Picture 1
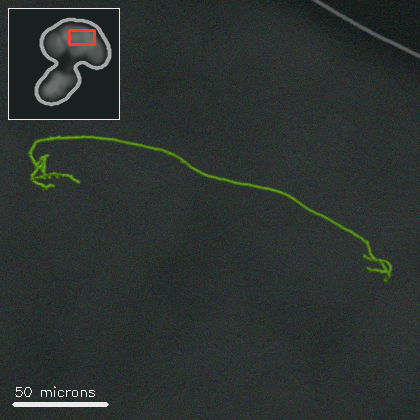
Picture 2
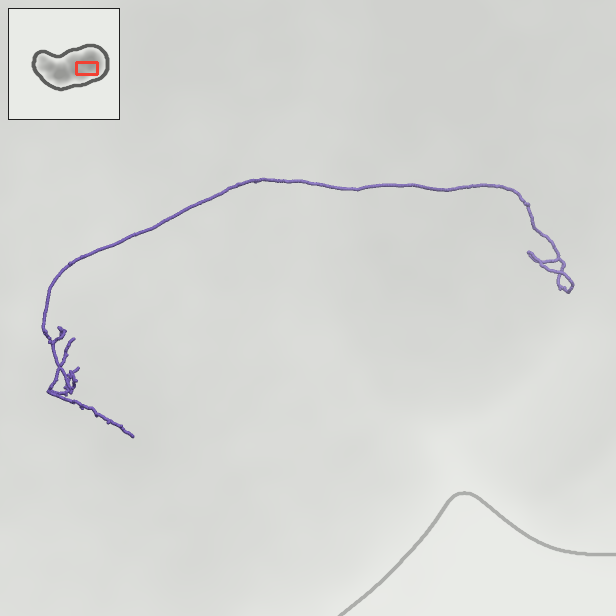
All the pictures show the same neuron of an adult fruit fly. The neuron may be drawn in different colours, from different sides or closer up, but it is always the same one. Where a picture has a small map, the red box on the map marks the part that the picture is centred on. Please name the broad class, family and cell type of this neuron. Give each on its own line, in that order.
sensory neuron entering the brain
class olfactory
ORN_VL2a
